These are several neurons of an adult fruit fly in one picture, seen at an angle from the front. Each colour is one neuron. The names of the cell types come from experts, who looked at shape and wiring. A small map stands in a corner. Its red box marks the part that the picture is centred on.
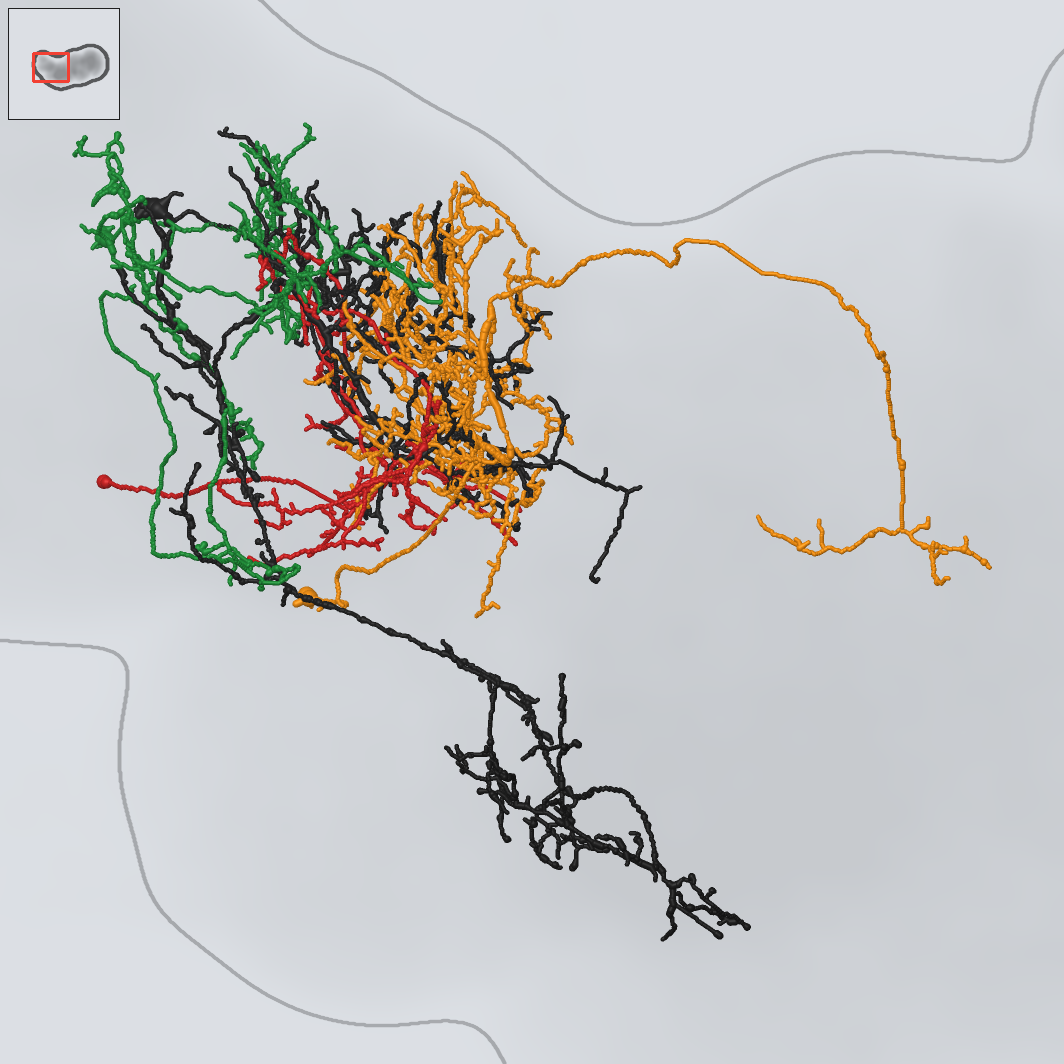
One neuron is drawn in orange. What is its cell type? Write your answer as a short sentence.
The cell type is IN02A024.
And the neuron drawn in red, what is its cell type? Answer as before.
The cell type is IN05B090.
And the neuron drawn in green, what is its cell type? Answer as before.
The cell type is IN05B084.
